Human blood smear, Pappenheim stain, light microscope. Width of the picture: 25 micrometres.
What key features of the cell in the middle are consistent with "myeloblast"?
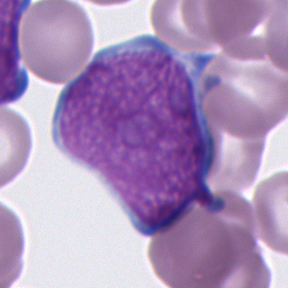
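What strikes me first is how nearly the whole cell is taken up by the nucleus, with the cytoplasm reduced to a thin blue rim around it.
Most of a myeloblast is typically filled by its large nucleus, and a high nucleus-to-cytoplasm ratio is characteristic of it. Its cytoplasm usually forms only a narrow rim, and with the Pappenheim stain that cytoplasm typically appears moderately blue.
The large nucleus and the thin blue rim here sit well with a myeloblast. Beyond that, I notice a pale round nucleolus lying near the centre of the nucleus, and a small pointed tag of cytoplasm jutting out at the lower right. The cell measures about 18 by 15 micrometres.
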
